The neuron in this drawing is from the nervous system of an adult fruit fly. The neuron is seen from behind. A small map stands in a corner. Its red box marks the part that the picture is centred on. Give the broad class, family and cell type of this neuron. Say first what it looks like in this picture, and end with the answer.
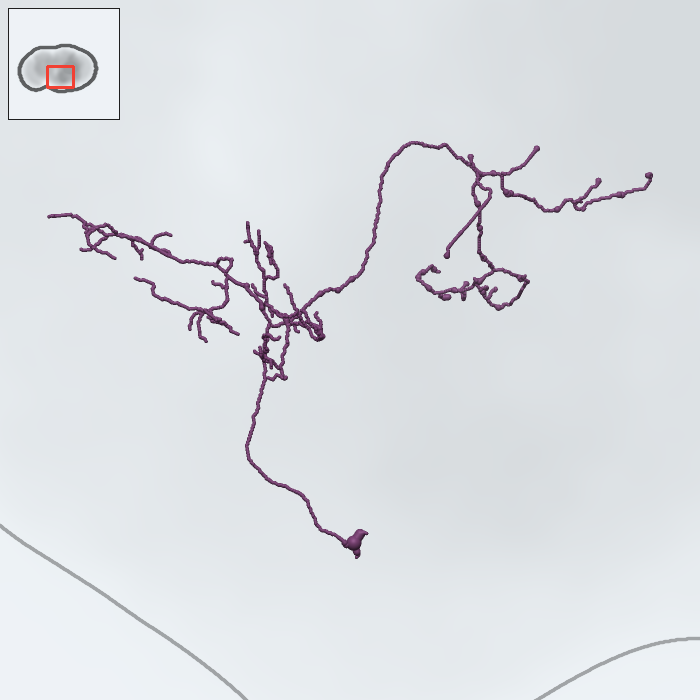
The cell body is at the bottom of the picture. Dozens of branch ends can be seen. Its broad class is central-brain intrinsic neuron. The family is hemilineage LB3. It is of cell type GNG454.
